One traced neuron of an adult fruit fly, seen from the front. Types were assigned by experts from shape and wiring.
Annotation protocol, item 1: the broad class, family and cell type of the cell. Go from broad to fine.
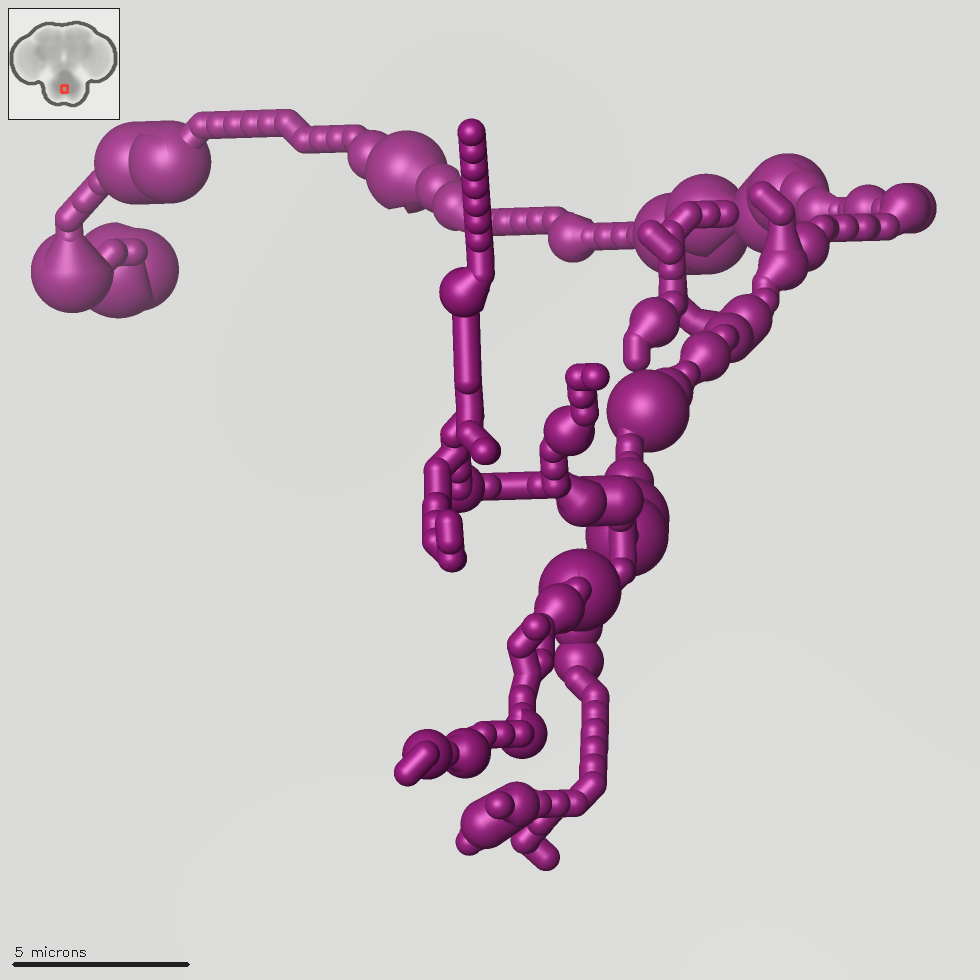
sensory neuron entering the nerve cord; class gustatory; LgLG1a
